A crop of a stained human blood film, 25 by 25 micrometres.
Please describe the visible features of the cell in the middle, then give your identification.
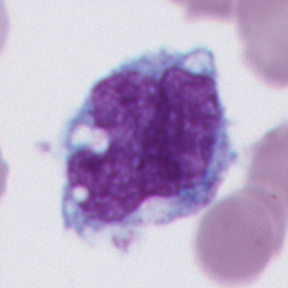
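The nucleus fills most of the cell. A fold runs roughly vertically through it, giving the nucleus a two-part look. The cytoplasm is pale greyish-blue, with a few clear round vacuoles on the left side of the cell. This is a monocyte.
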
